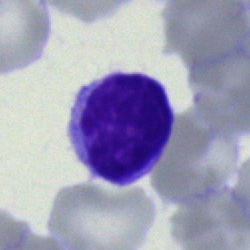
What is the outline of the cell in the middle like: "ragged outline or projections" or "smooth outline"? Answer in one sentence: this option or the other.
The cell is bounded by a smooth edge without blebs or tags.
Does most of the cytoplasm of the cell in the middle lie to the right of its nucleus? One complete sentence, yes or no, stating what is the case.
No, rather than to the right, most cytoplasm lies to the left of the nucleus.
